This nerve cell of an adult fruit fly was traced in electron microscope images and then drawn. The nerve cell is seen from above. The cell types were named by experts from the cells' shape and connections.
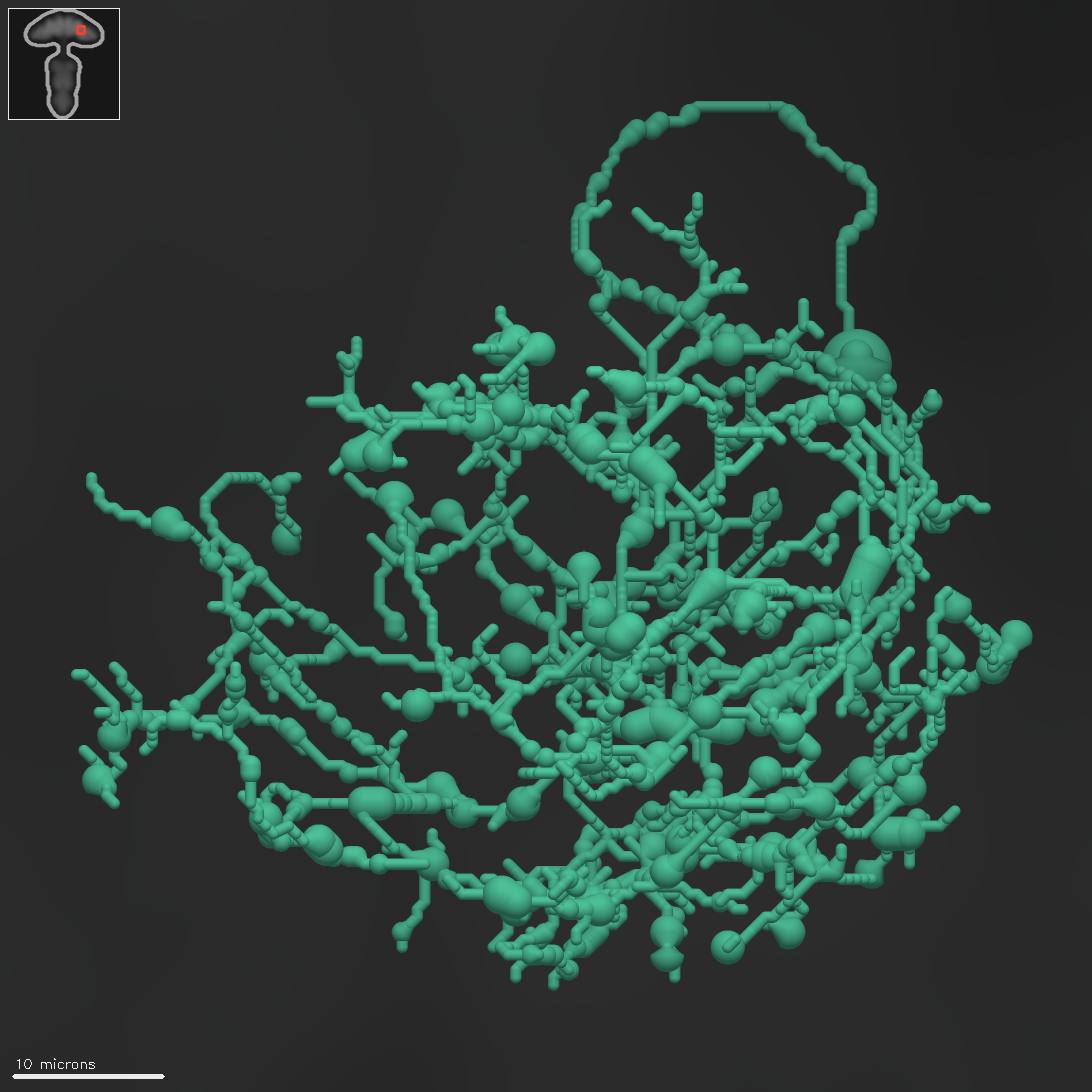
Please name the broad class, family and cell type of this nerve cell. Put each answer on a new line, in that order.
central-brain intrinsic neuron
hemilineage LHl4_dorsal
LHAV4g13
